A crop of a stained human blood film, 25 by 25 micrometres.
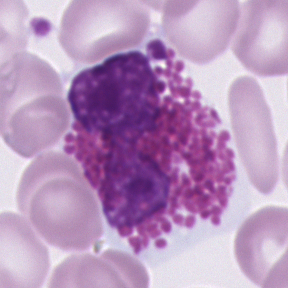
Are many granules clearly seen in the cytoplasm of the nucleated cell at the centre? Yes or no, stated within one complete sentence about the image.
Yes, visible granules are present in great number in its cytoplasm.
